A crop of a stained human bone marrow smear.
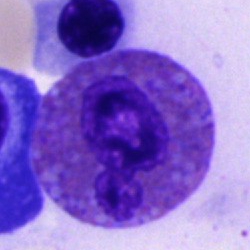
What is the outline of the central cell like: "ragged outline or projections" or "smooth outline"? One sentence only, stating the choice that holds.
It is a smooth edge that this cell shows.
